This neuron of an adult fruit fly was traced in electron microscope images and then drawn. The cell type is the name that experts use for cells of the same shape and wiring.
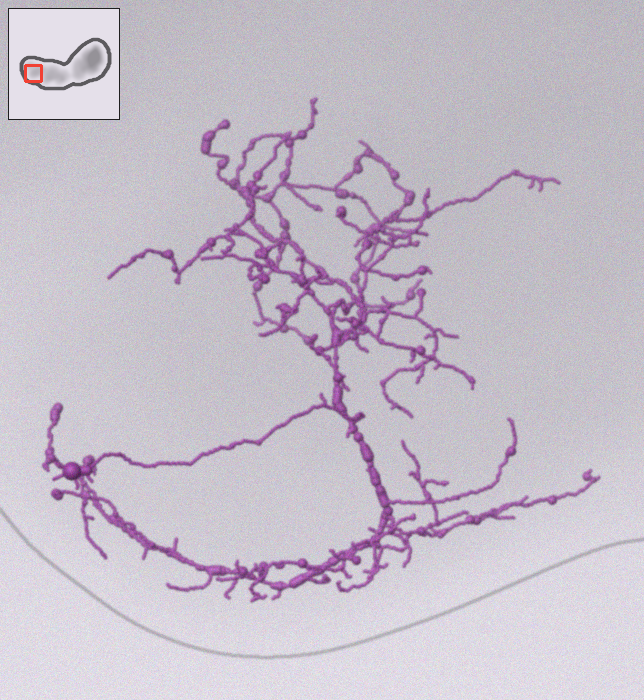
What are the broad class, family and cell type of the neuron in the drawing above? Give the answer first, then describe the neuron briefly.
It is a nerve-cord intrinsic neuron. The family is hemilineage 04B. Its cell type is IN04B068. The picture shows dozens of branch ends. In this view it is about as wide as it is tall.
